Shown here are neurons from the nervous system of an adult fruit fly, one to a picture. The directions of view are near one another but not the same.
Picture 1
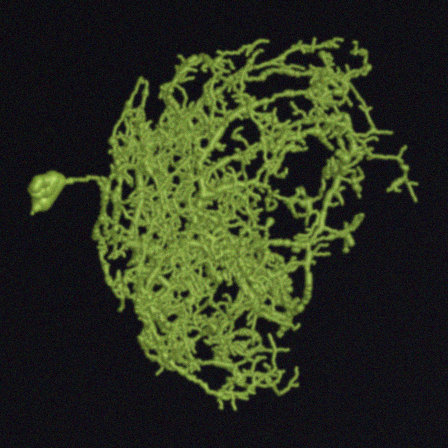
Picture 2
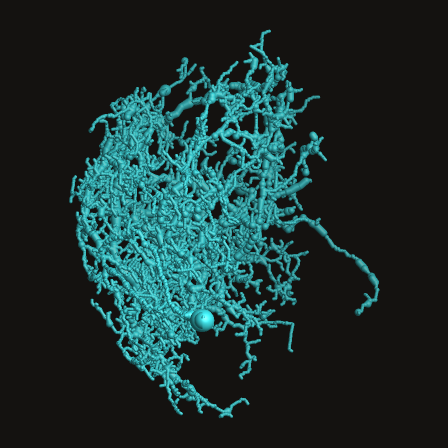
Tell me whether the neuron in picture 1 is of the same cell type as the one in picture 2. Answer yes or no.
yes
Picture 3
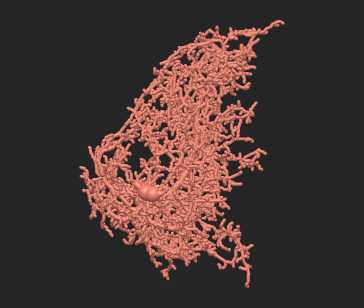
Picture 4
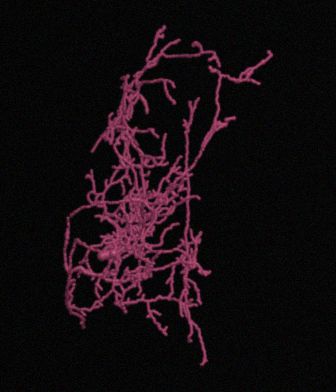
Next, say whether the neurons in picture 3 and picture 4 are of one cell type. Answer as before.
no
